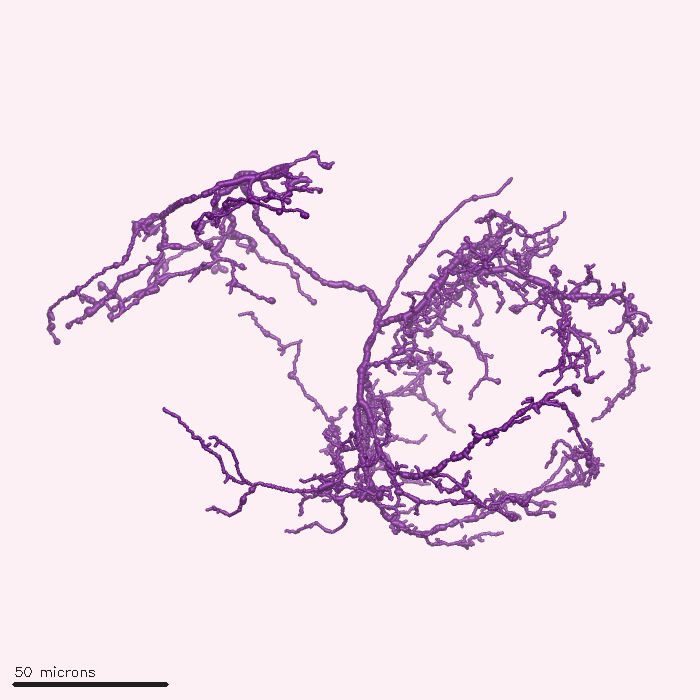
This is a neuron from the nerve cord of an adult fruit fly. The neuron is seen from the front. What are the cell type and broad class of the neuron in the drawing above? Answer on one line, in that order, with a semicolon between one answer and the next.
INXXX035; nerve-cord intrinsic neuron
